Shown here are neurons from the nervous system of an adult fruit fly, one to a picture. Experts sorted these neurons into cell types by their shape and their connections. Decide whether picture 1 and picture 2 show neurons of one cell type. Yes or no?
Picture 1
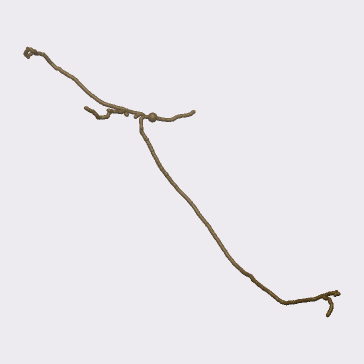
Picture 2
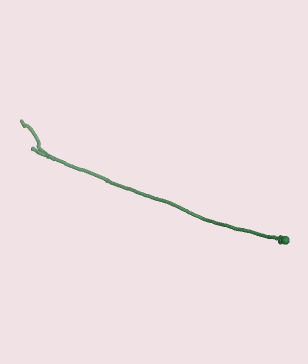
no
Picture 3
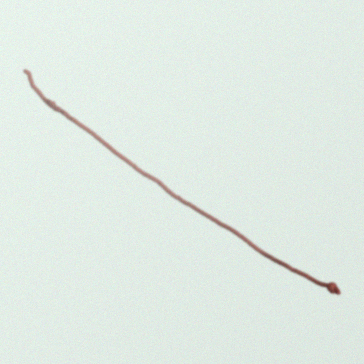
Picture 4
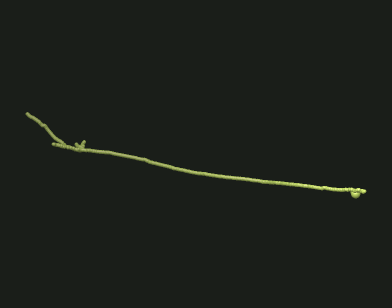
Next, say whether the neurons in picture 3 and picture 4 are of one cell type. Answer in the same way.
yes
